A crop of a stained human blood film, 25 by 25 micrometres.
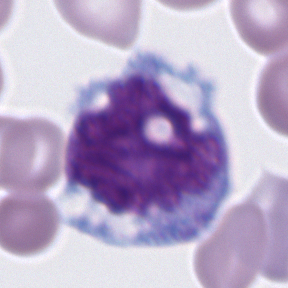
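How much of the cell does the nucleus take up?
Most of it, and I notice its outline is irregular and indented.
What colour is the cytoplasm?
Pale blue.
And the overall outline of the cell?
Roughly round.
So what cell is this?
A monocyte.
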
